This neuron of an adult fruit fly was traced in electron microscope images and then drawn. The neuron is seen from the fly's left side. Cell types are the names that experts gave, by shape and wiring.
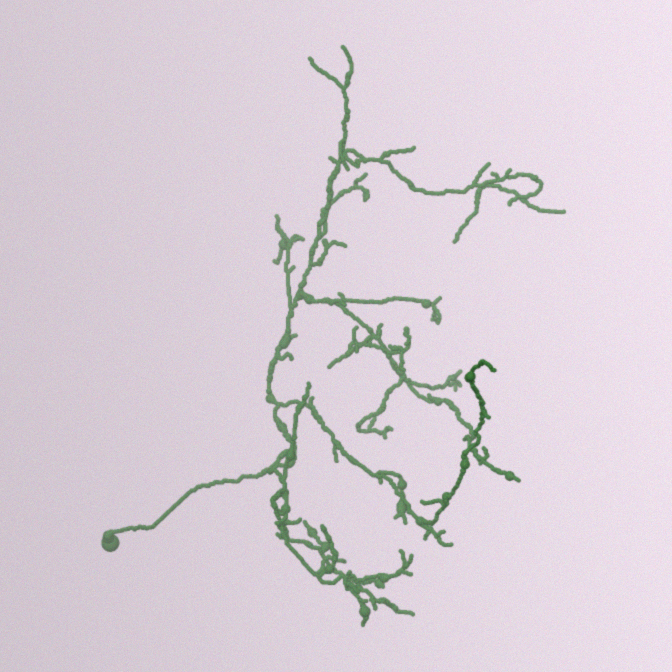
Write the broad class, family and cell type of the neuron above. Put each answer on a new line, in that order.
central-brain intrinsic neuron
hemilineage TRdl_b
VES093_c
